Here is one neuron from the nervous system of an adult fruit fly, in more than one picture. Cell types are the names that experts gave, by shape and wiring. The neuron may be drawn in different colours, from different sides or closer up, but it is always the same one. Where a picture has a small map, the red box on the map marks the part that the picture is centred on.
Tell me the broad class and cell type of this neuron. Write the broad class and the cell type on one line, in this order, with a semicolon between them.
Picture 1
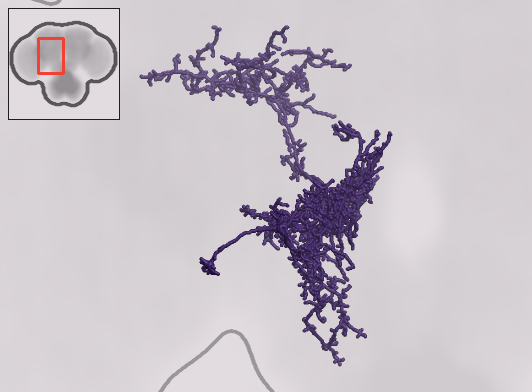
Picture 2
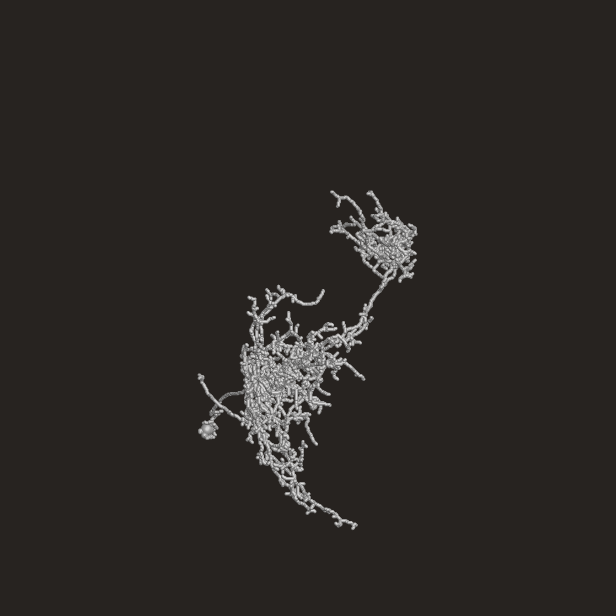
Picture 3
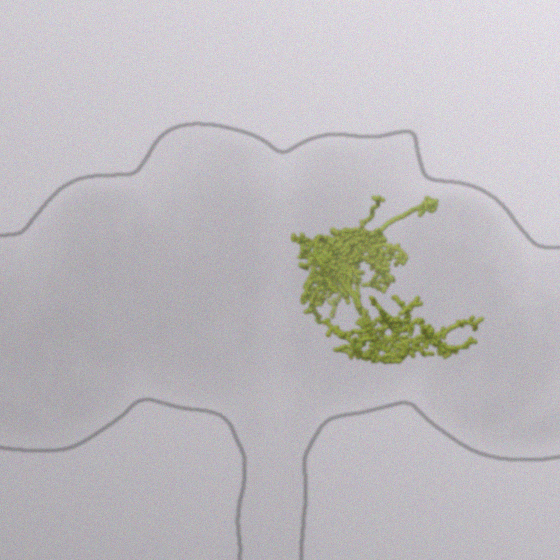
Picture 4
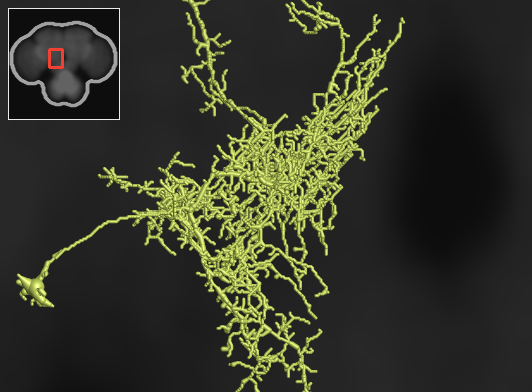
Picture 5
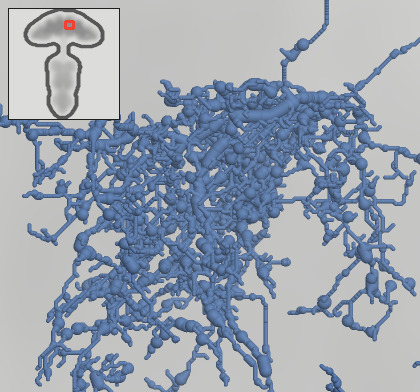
central-brain intrinsic neuron; VES001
